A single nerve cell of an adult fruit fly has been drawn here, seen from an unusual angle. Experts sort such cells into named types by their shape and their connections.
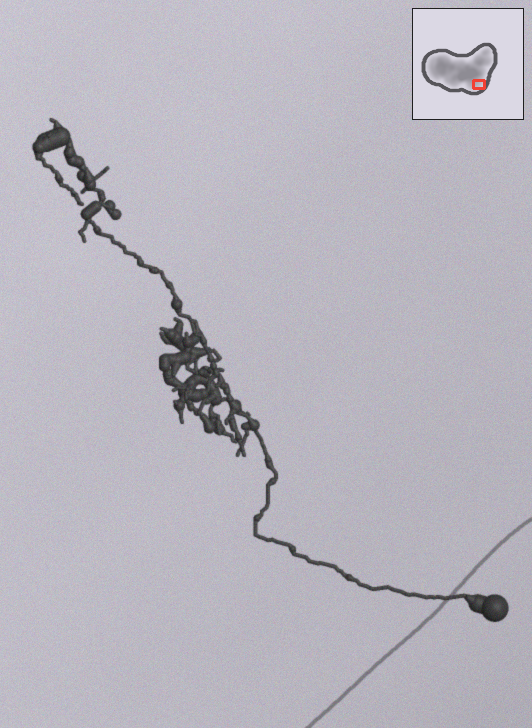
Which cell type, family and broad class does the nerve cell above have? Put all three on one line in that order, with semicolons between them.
Mi9; Mi; optic-lobe intrinsic neuron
